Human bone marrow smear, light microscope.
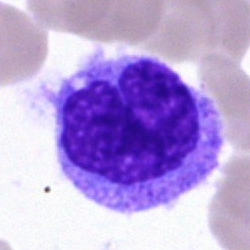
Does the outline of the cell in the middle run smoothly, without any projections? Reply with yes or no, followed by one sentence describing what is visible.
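No. The cell outline is frayed and ragged at the upper left.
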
